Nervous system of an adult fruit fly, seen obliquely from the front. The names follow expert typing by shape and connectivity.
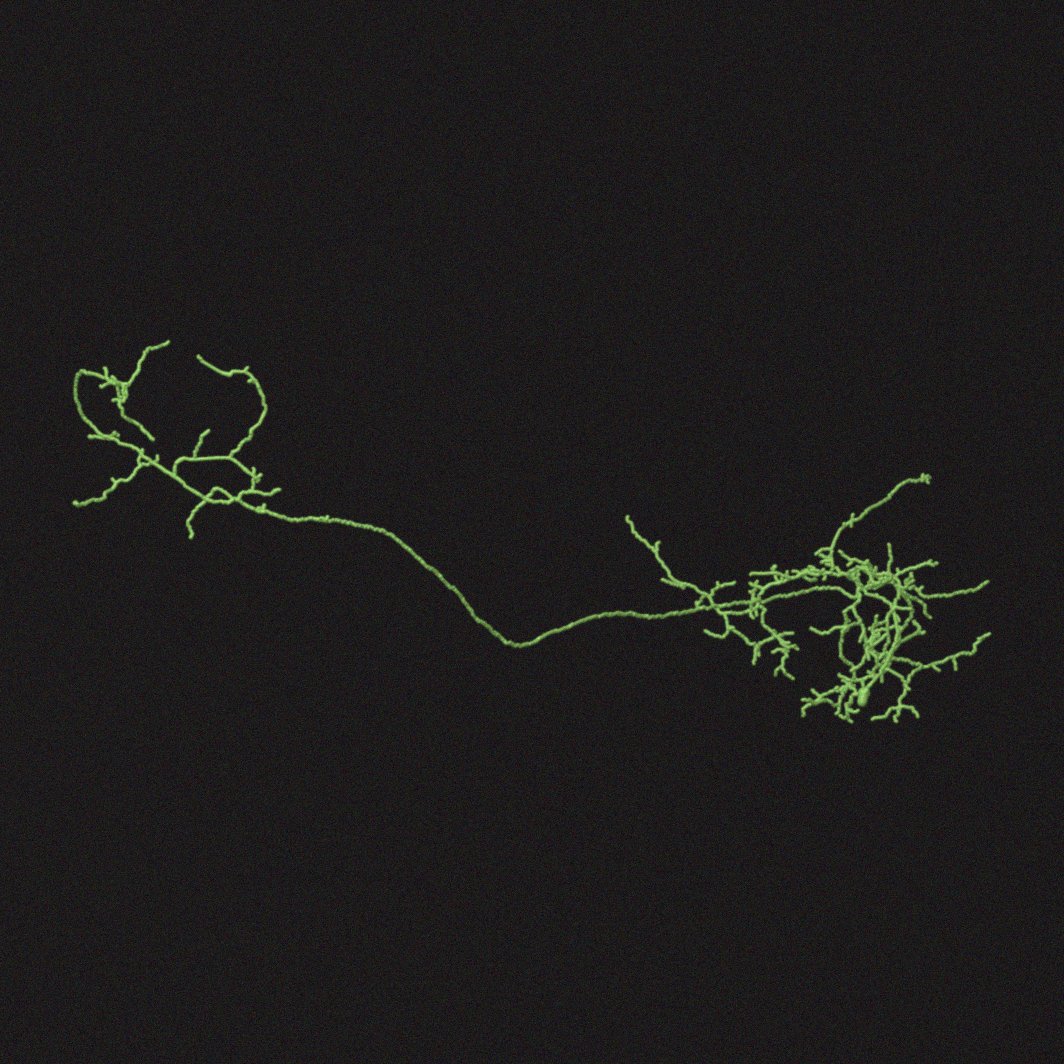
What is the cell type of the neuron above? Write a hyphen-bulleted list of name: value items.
- cell type: AN08B086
